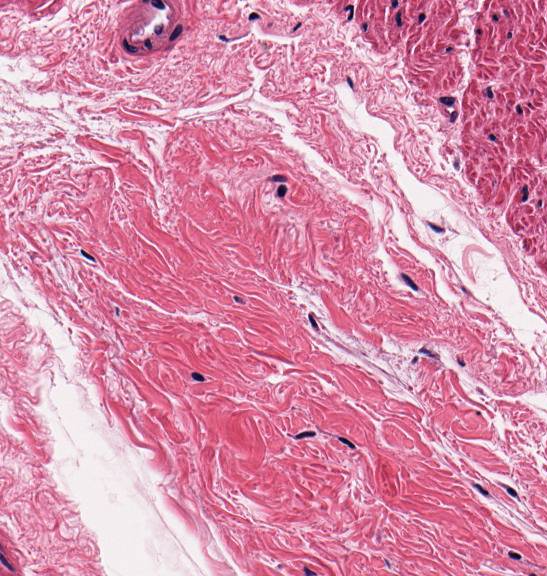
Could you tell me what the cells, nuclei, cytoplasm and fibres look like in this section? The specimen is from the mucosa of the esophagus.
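Going through the field in order: collagen bundles make up most of it, running diagonally from upper left toward lower right; the nuclei scattered among them are dark, elongated and sparse throughout; and at the top edge, left of centre, a small round profile ringed by a few dark nuclei is likely a small vessel.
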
